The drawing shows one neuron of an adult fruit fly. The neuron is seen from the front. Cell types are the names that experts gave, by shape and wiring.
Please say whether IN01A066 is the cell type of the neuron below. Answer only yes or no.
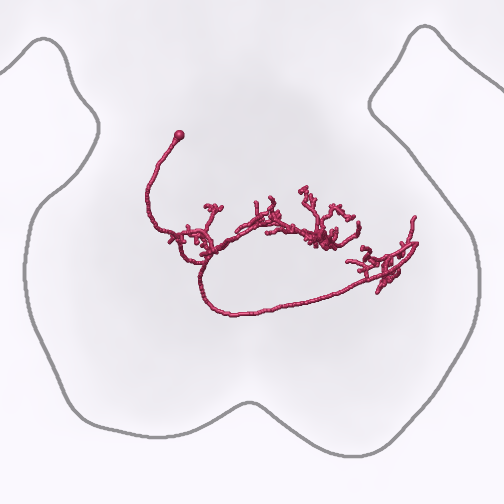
yes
